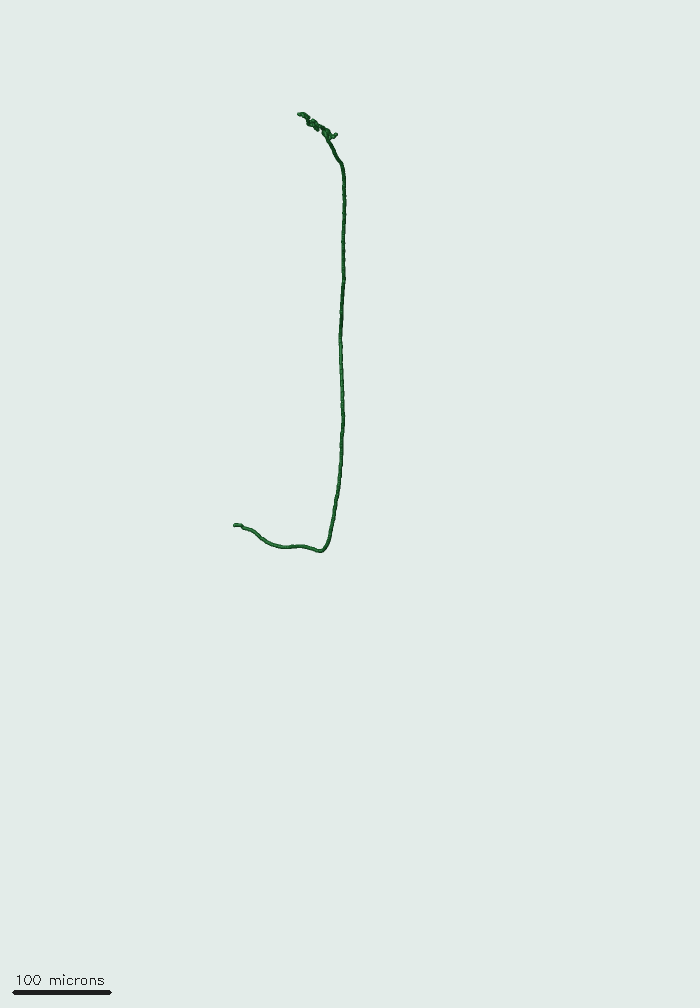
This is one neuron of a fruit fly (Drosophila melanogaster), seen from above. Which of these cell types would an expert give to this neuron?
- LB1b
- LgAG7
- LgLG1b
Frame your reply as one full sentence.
The cell type for the neuron is LgAG7.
